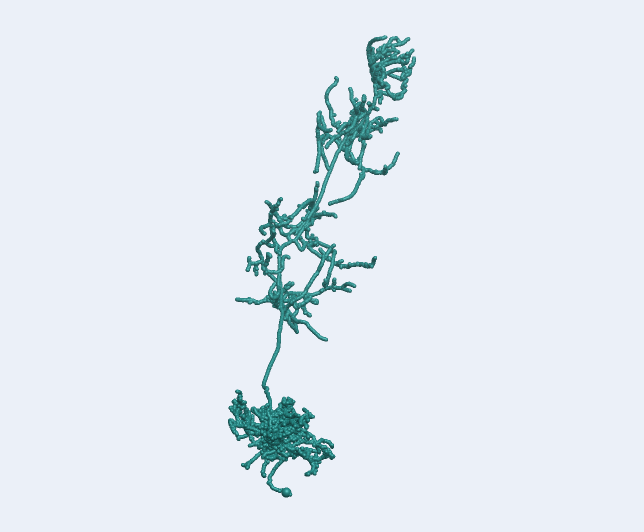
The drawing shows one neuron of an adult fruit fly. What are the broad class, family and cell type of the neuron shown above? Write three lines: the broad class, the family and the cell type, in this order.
descending neuron
hemilineage MX3
DNg98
